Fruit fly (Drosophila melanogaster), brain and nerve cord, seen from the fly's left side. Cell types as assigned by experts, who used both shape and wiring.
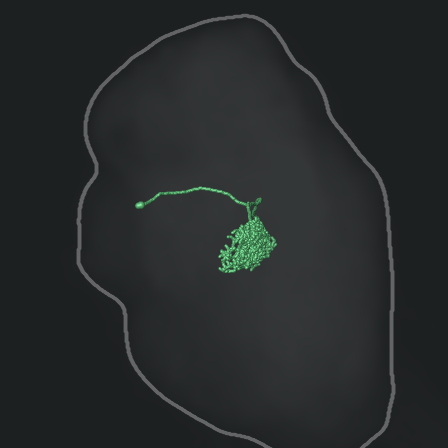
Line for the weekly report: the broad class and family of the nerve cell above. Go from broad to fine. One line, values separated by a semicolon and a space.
central-brain intrinsic neuron; hemilineage VLPa2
